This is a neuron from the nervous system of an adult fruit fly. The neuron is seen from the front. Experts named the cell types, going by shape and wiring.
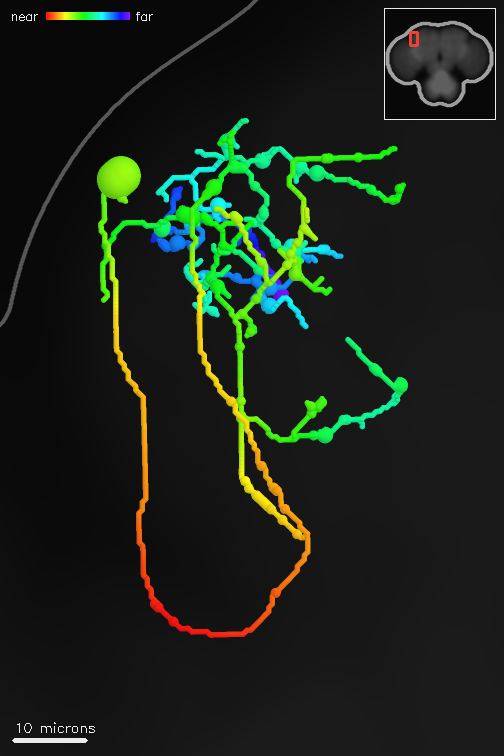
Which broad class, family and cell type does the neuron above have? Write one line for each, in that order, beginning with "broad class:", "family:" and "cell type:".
broad class: central-brain intrinsic neuron
family: hemilineage LHl1
cell type: CB2038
